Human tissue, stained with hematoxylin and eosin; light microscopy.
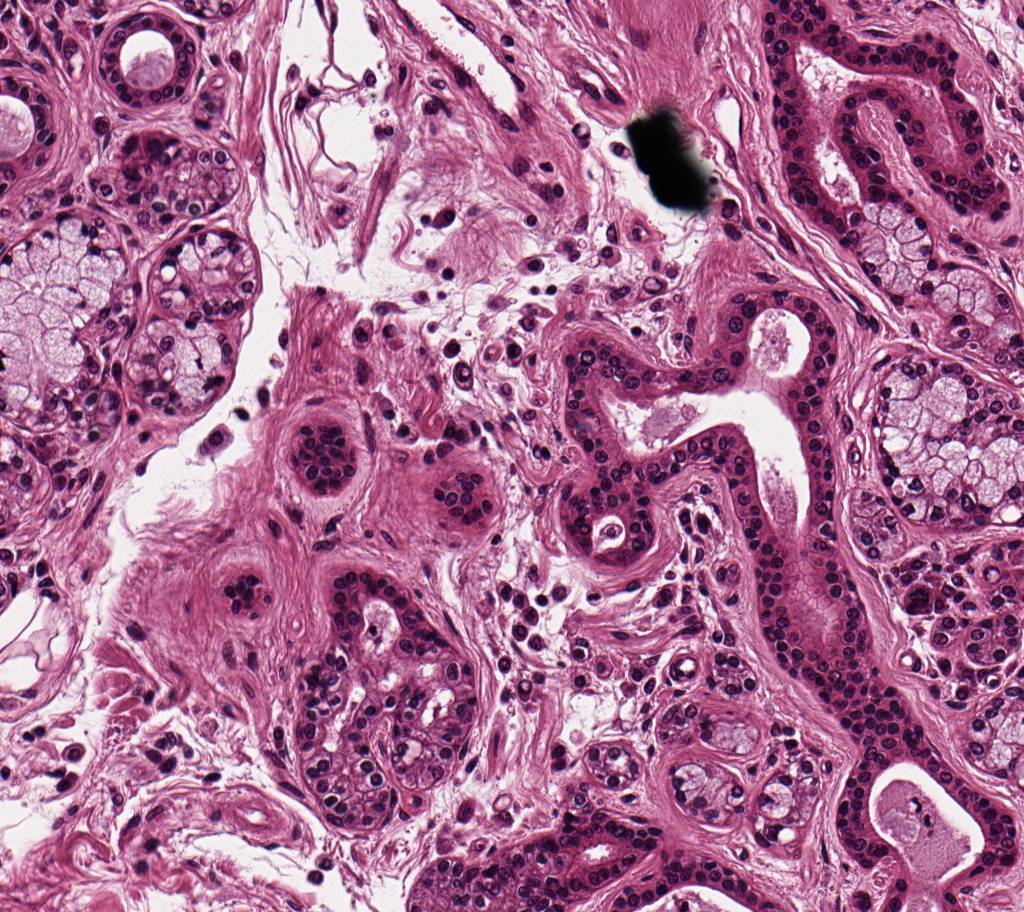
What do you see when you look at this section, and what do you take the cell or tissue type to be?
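Clusters of rounded glandular acini lie along the left and right sides of the field. Branching ducts run down through the centre and the right. The duct lumina are open and contain pale pink material. In the looser stroma at the centre, small cells with round, dark nuclei are scattered. No fat cells are seen anywhere in the field. This section is minor salivary gland.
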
